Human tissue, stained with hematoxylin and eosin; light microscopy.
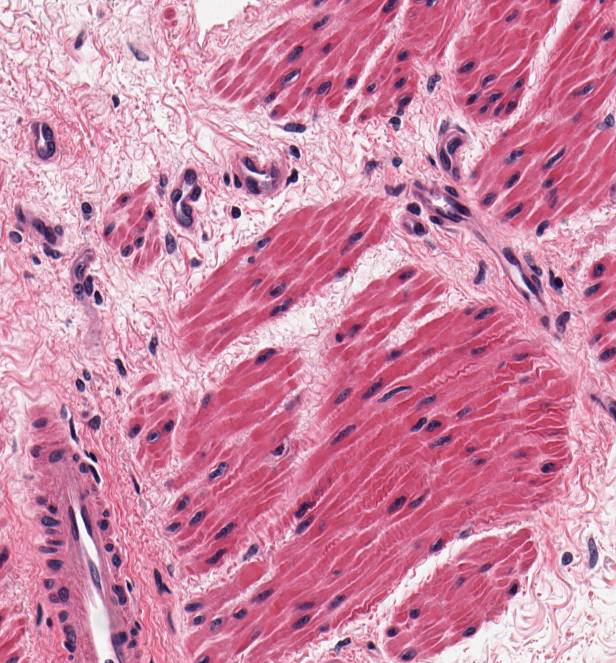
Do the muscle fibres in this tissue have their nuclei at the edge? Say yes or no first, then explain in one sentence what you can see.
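No. The muscle cells have elongated, cigar-shaped nuclei placed centrally within the cells.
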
